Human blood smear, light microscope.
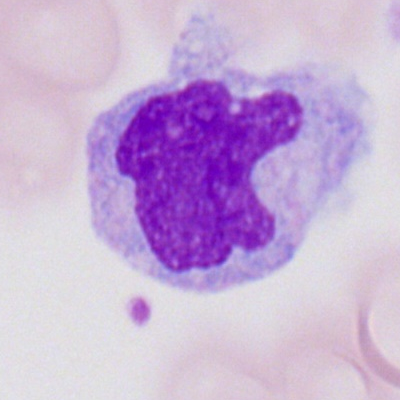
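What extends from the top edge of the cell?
A pale blue projection of cytoplasm reaches upward from it.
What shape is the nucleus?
Irregular and folded, with a deep notch cut into its right side.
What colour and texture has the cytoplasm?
Pale grey-blue, with a faint, fine dusty texture and no distinct coarse granules.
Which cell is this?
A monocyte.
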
